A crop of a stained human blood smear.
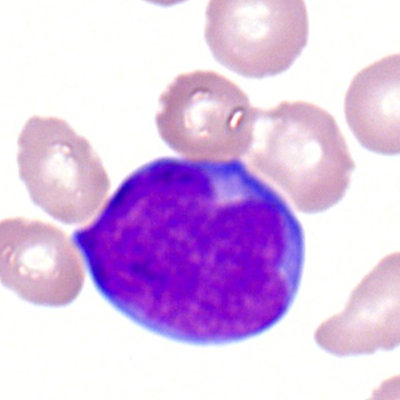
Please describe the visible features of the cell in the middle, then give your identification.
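A notch marks the top edge of the nucleus, and a small pale patch of cytoplasm sits within it. Elsewhere the cytoplasm forms a thin, deep blue rim around the nucleus. No granules are visible in the cytoplasm. The cell is a myeloblast.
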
